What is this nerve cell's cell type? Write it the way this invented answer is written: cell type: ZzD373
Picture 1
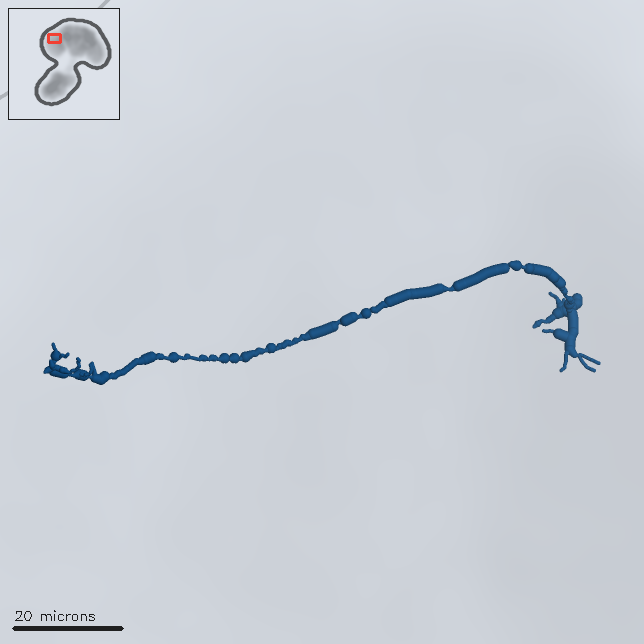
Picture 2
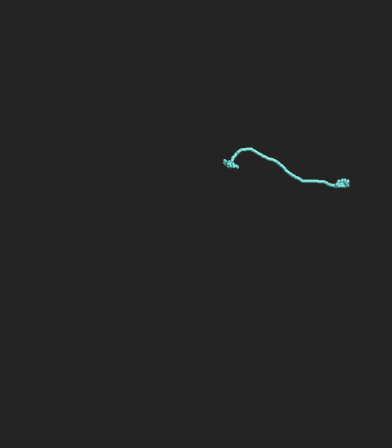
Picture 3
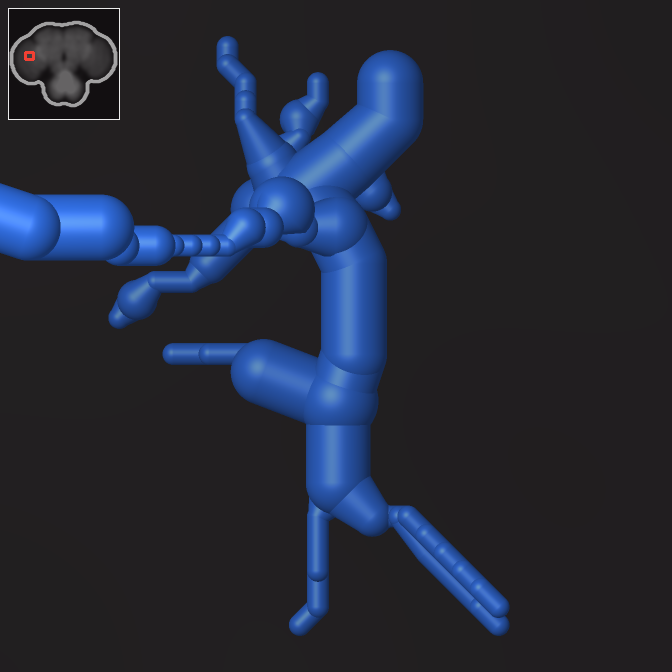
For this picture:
cell type: L3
